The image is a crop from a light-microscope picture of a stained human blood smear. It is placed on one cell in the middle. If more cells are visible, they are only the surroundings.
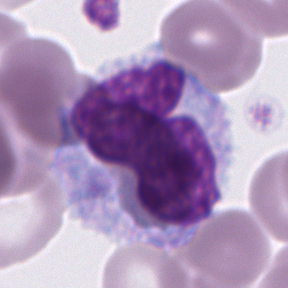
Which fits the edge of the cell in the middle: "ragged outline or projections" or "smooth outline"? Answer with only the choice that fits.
Ragged outline or projections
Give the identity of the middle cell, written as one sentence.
The cell at the middle of the frame should be recorded as a monocyte.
